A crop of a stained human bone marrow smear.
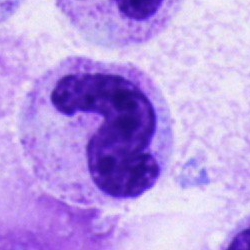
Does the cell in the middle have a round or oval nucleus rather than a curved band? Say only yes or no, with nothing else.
No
